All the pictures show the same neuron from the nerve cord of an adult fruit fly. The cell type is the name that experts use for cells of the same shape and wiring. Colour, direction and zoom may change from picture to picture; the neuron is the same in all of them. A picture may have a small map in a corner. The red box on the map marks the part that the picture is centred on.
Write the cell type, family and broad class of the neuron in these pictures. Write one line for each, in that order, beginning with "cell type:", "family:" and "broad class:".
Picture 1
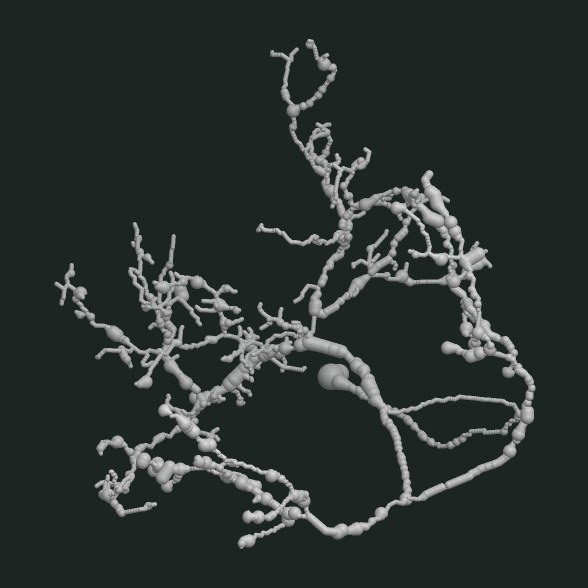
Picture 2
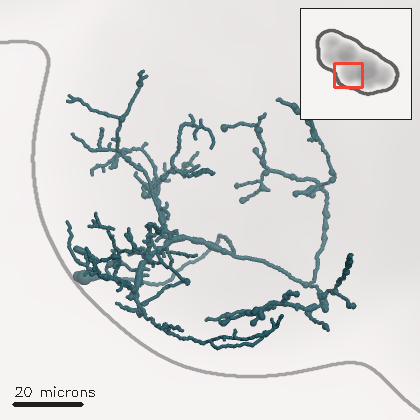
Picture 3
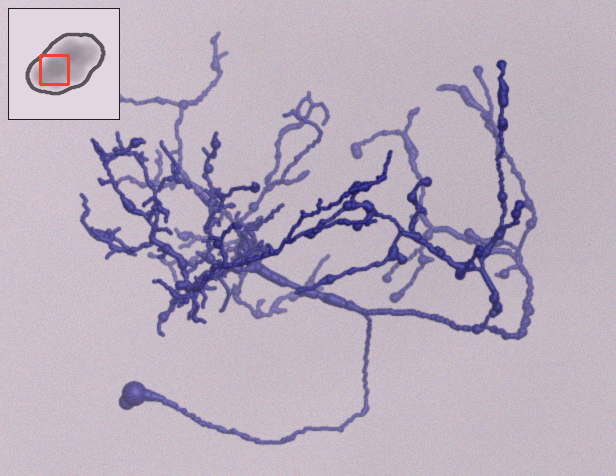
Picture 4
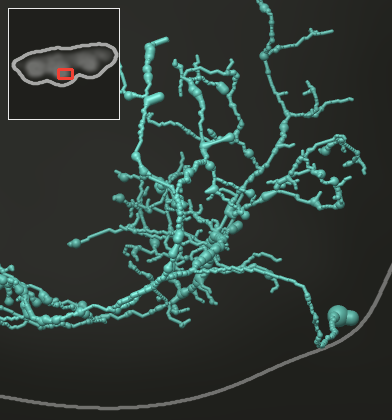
cell type: IN01B015
family: hemilineage 01B
broad class: nerve-cord intrinsic neuron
